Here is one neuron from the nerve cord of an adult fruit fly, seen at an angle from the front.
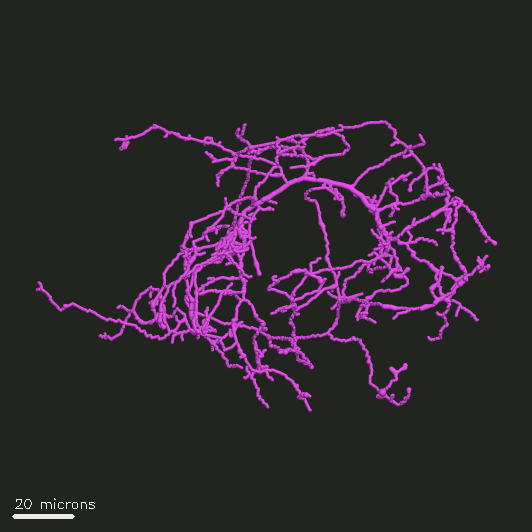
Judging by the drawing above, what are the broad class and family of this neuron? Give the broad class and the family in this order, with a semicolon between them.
nerve-cord intrinsic neuron; hemilineage 12B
